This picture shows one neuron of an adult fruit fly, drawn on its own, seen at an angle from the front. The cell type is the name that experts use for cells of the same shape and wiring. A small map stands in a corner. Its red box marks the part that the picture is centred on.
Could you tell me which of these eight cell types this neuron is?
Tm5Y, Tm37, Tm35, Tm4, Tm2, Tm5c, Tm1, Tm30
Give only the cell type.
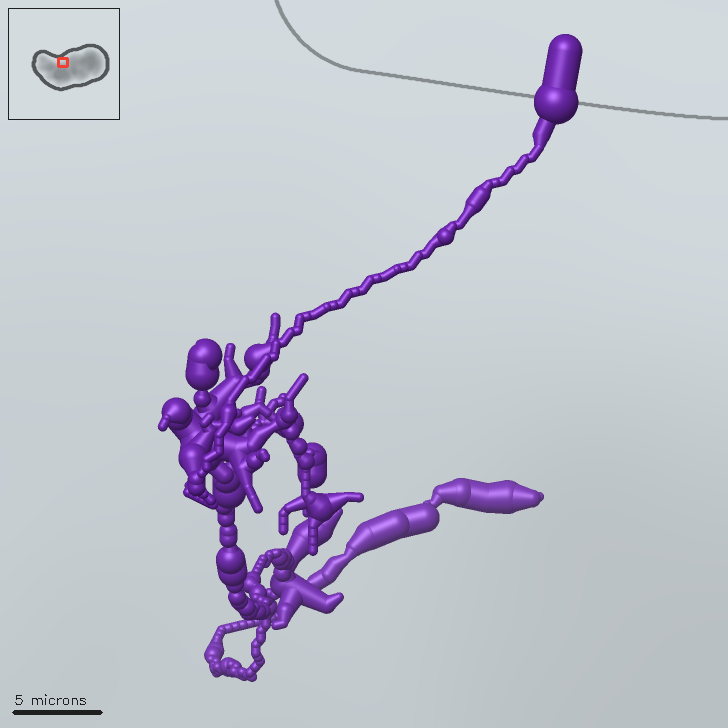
Tm2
